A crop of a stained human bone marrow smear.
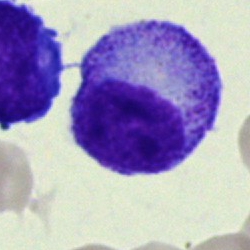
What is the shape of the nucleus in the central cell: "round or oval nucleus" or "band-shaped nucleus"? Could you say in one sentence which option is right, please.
The shape of the nucleus is one compact round or oval mass.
